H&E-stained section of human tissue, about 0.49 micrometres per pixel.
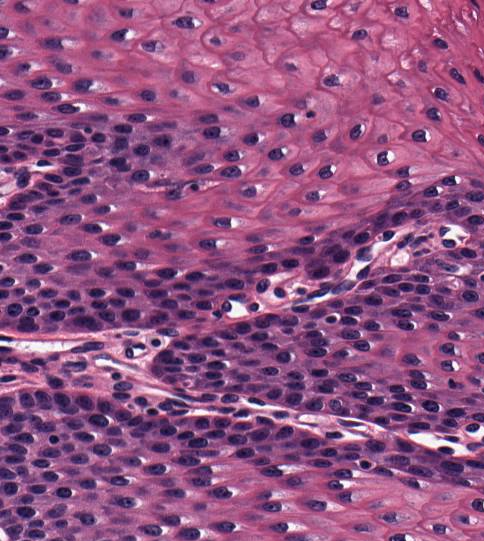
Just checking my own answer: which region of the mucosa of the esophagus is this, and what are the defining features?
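The field shows stratified squamous nonkeratinized epithelium. Check one: crowded cells with dark oval nuclei, scant cytoplasm, fill the lower half. Check two: upper cells have distinct polygonal pink borders. Check three: toward the upper right they enlarge, with more pink cytoplasm.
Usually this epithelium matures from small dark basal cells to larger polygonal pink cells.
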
